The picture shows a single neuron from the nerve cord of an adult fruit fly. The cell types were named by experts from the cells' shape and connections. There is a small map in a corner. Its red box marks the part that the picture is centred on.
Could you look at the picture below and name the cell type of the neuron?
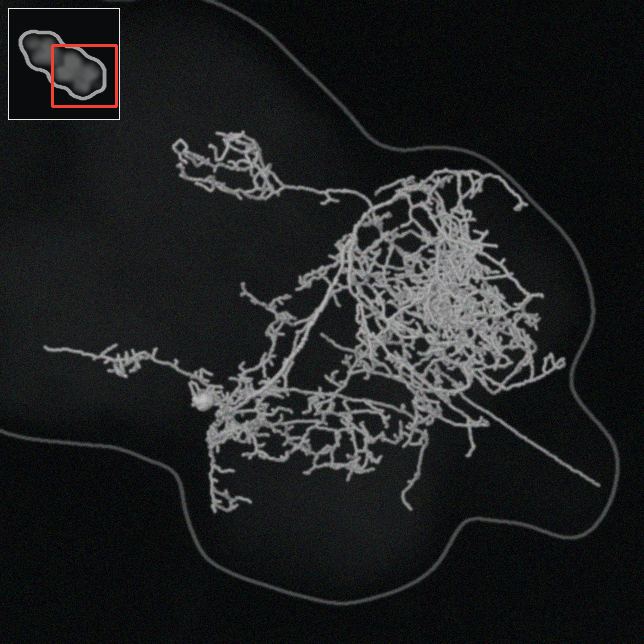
ANXXX008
